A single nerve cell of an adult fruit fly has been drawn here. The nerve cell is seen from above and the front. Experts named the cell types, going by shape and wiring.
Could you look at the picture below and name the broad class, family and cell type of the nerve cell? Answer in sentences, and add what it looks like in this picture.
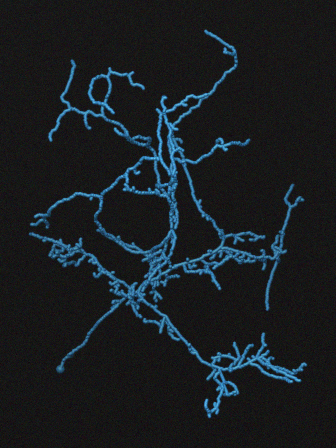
This is a nerve-cord intrinsic neuron. Its family is hemilineage 12A. The cell type is TN1a_h. The cell body is at the lower left of the picture. Dozens of branch ends can be seen.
